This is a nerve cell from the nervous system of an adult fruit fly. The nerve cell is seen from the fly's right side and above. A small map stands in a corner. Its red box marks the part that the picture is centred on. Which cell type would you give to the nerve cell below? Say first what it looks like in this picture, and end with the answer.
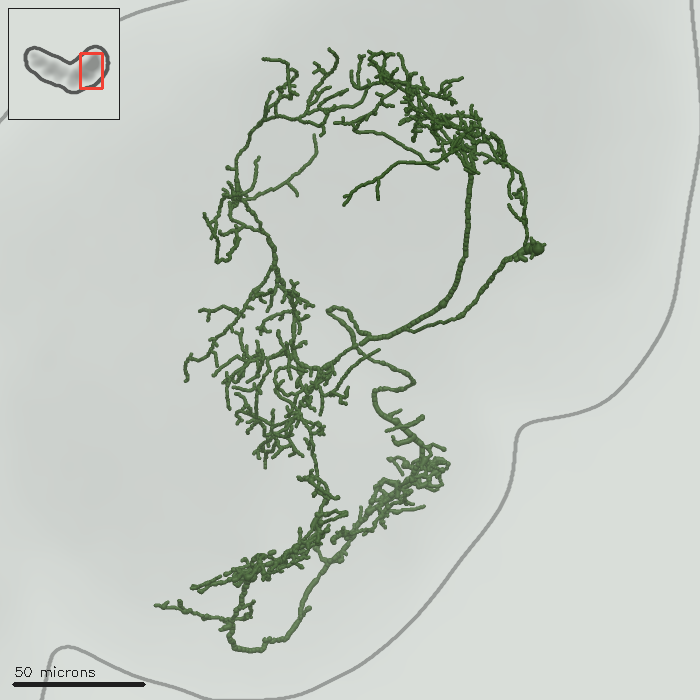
From top to bottom in the picture it spans about 250 microns. The picture shows more than a hundred branch ends. Its broad class is central-brain intrinsic neuron. Its cell type is SMP604.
